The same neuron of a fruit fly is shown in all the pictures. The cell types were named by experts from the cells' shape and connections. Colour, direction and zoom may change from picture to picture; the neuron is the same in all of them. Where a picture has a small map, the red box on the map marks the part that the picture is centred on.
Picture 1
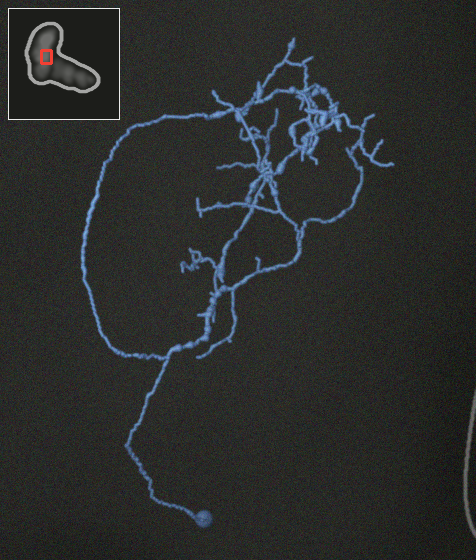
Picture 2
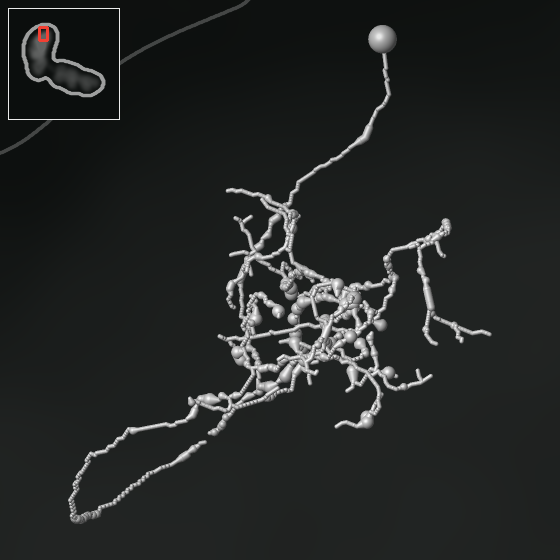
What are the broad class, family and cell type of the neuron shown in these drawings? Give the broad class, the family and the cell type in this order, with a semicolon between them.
central-brain intrinsic neuron; hemilineage SLPal1; SLP027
